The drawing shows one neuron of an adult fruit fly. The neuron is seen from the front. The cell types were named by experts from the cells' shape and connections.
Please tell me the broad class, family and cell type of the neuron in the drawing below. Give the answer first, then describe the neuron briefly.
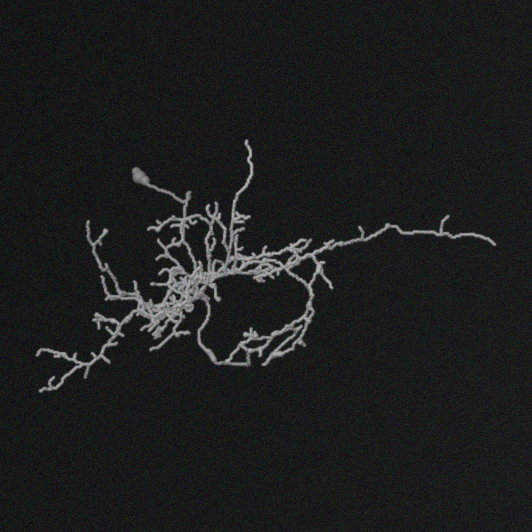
It is a central-brain intrinsic neuron. Its family is hemilineage PSp1. It is of cell type CB1958. The picture shows dozens of branch ends. In this view it is wider than it is tall.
